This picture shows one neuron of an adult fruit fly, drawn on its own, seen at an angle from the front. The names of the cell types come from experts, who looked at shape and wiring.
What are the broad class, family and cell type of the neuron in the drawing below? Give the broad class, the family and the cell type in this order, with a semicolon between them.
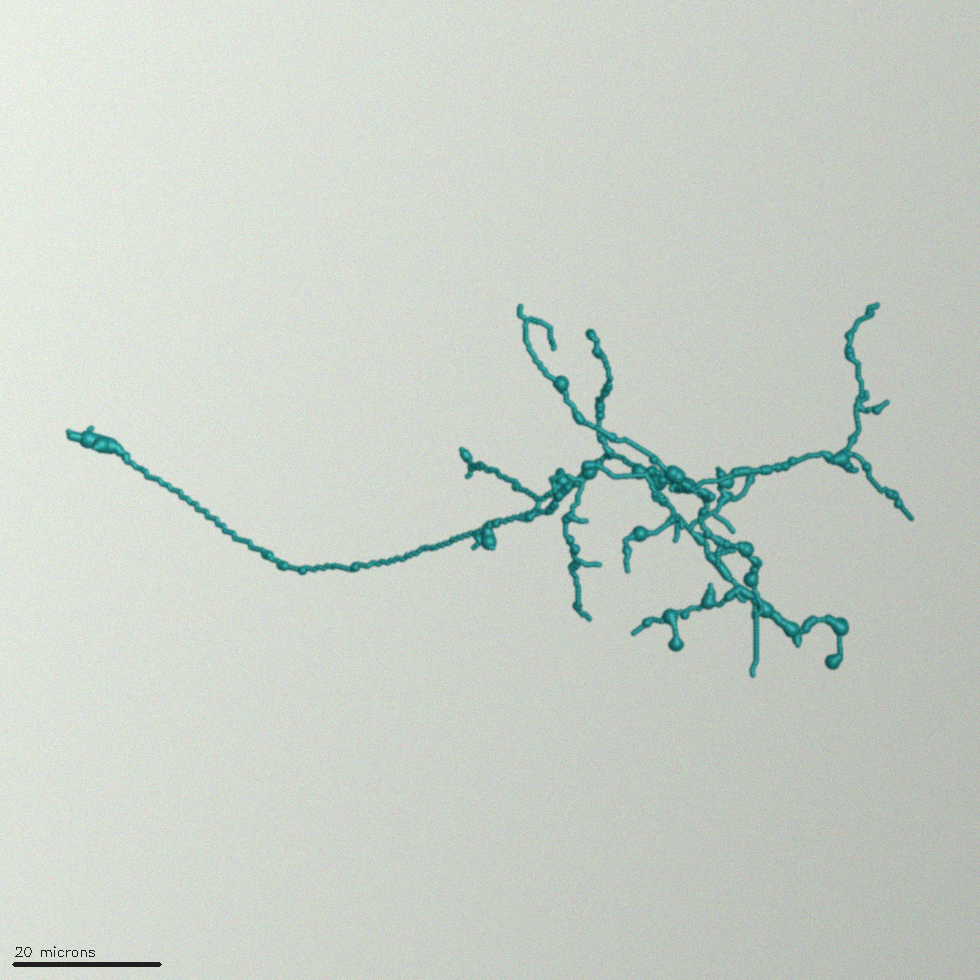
nerve-cord intrinsic neuron; hemilineage 13B; IN13B091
